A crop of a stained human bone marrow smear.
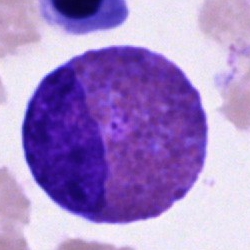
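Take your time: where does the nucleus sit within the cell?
Off-centre, pressed against the left edge.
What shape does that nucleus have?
A half-moon, with an almost straight border facing the cytoplasm.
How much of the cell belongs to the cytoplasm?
More than half of it.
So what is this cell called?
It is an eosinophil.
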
